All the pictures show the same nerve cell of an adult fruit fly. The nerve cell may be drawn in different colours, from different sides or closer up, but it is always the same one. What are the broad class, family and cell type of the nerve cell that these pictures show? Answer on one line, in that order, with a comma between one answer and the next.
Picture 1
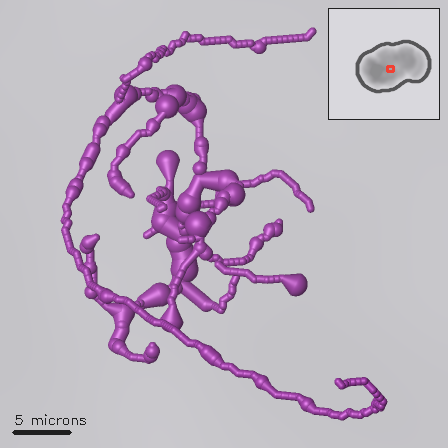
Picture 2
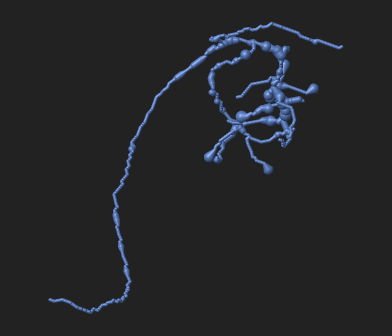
sensory neuron entering the brain, class olfactory, ORN_VL2p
